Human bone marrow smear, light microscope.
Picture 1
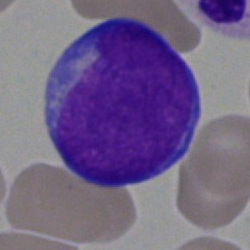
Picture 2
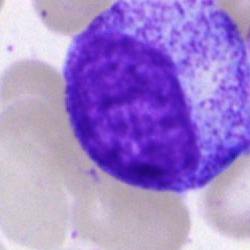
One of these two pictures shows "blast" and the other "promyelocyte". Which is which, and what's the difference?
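The blast is in picture 1; the promyelocyte is in picture 2. The blast has a round, smooth outline, whereas the promyelocyte runs off the top and right edges, so its full outline cannot be followed. Now the chromatin: fine and evenly spread across the blast's nucleus, but dark purple and mottled in a patchy pattern in the promyelocyte.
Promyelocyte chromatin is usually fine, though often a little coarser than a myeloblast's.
In the blast, the cytoplasm is only a thin, deep blue rim around the nucleus, with a paler patch at the upper left of the nucleus.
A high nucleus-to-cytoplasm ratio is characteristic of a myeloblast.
In the promyelocyte, by contrast, the cytoplasm is plentiful and fills the right part of the cell, with a pale lilac background, while the nucleus sits off-centre toward the left. No granules show in the blast's cytoplasm, and no vacuoles show in the promyelocyte's.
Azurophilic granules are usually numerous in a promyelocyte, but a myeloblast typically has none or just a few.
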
